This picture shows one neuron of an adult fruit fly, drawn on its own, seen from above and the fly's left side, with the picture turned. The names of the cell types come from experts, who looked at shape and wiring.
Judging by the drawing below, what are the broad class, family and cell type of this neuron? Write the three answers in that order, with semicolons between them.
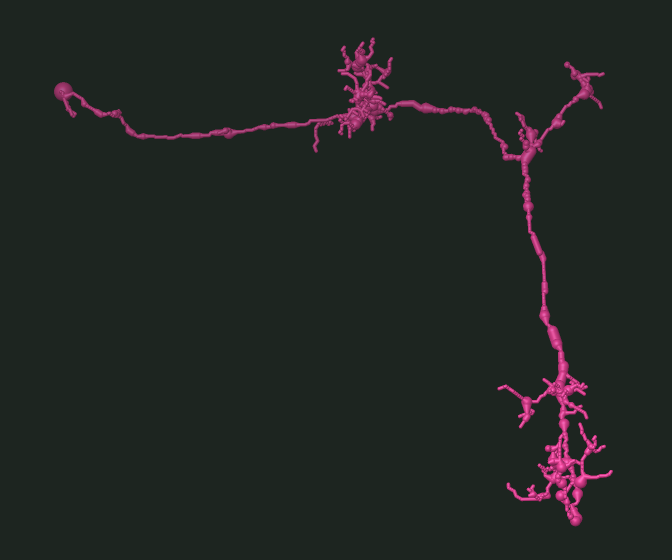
optic-lobe intrinsic neuron; TmY; TmY17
